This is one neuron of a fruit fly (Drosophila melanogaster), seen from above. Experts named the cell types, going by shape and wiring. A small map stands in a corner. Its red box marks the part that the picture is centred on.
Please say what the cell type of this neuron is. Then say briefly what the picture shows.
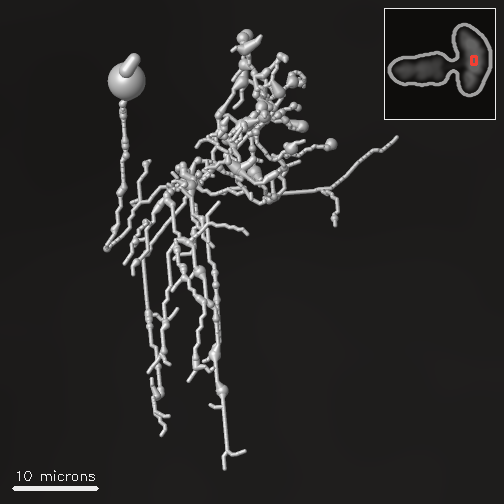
The cell type is CB4157. This is a central-brain intrinsic neuron. It lies in the brain. By the scale bar it is about 55 microns tall in this view. Dozens of branch ends can be seen.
